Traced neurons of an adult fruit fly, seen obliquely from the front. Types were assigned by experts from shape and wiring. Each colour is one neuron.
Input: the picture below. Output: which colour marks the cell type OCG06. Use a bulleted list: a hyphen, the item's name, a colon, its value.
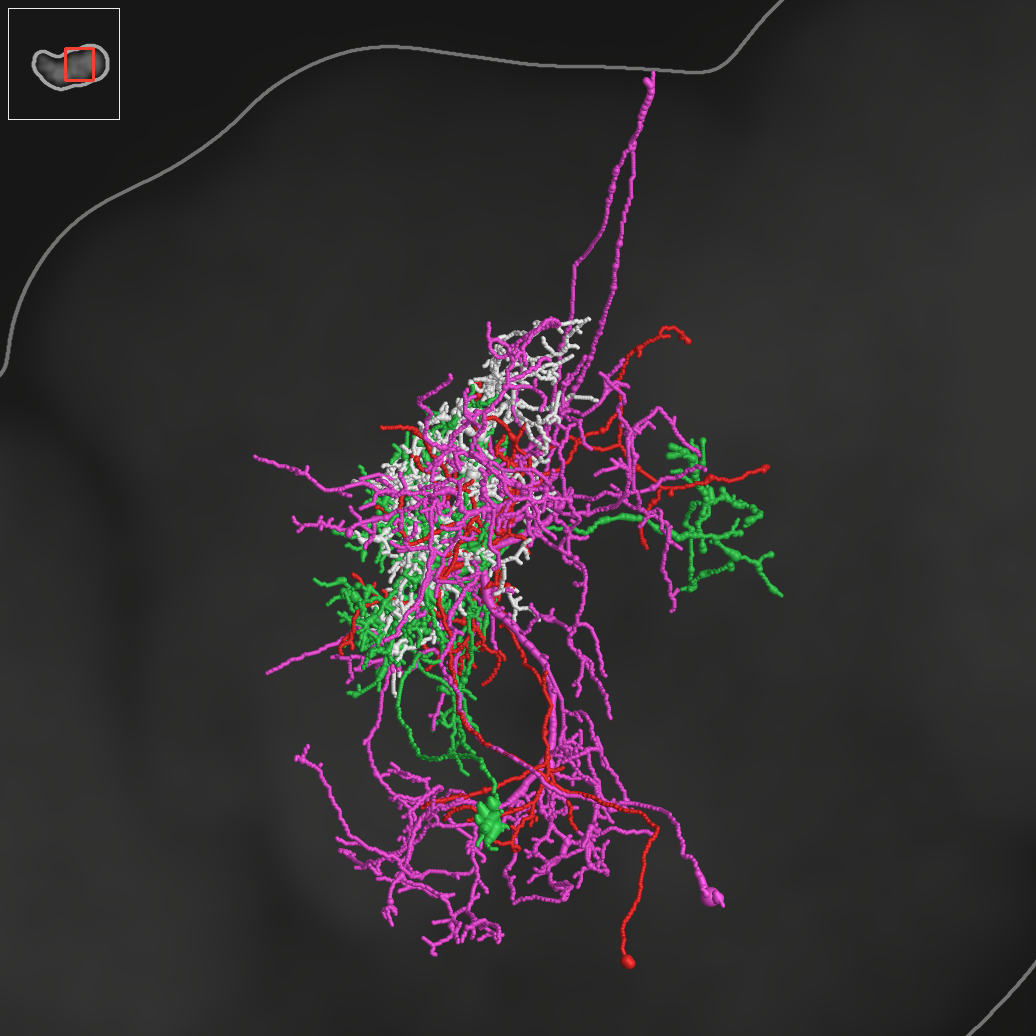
- colour: magenta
